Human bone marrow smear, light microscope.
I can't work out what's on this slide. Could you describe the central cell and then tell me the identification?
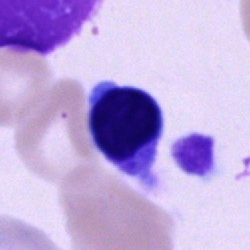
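Note the dense chromatin, which stains a deep blue-purple. Cytoplasm's scanty, with a small tag of it projecting from the lower right, and no granules are visible. That's a lymphocyte.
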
